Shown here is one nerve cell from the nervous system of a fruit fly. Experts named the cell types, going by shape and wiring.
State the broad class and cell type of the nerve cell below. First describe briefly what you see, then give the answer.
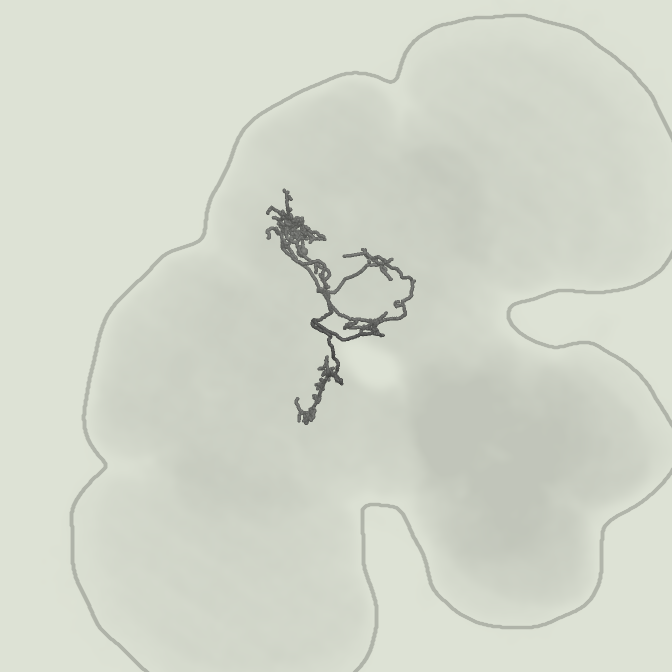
Its cell body lies in the middle of the picture. As drawn here it is taller than it is wide. It is a central-brain intrinsic neuron. Its cell type is CRE008.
